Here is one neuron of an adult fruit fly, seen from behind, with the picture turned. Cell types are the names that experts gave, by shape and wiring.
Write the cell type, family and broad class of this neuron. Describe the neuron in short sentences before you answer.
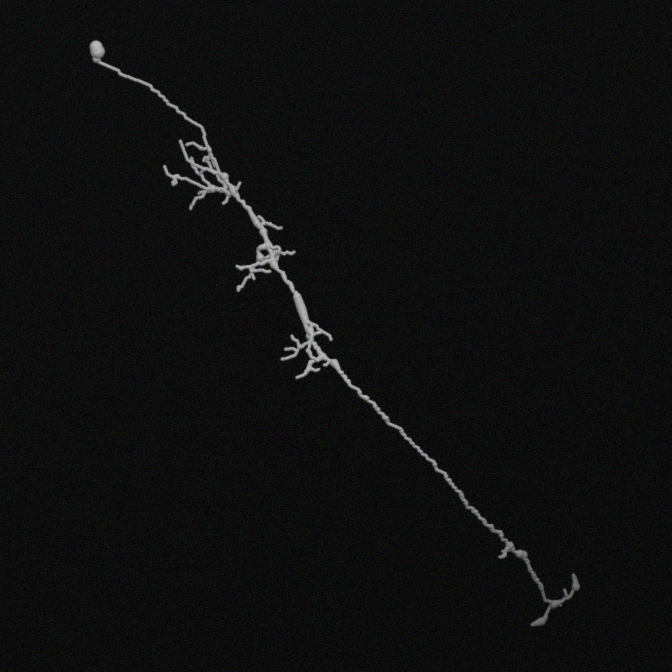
The cell body can be seen at the upper left of the picture. In this view it is about as wide as it is tall. It is of cell type Tm12. The family is Tm. This is an optic-lobe intrinsic neuron.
